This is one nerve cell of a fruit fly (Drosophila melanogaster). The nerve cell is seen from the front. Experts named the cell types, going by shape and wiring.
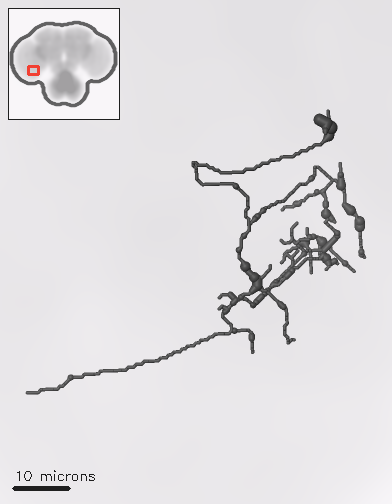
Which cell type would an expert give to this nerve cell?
Mi15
